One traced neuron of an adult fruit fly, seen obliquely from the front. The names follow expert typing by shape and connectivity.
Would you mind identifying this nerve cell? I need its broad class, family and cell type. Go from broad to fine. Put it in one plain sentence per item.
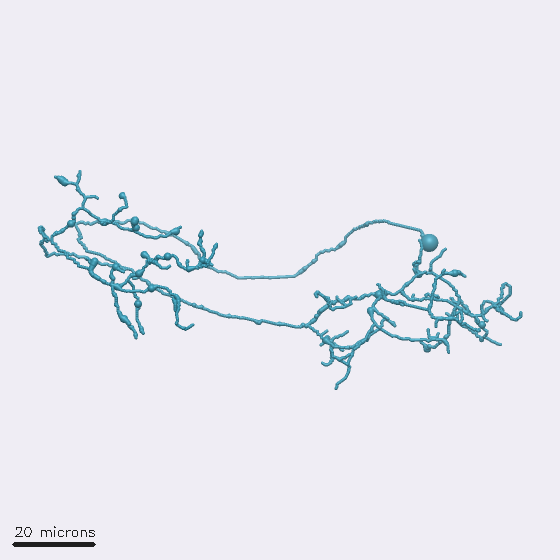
A central-brain intrinsic neuron of hemilineage DL1_dorsal, type LHPV5c2.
